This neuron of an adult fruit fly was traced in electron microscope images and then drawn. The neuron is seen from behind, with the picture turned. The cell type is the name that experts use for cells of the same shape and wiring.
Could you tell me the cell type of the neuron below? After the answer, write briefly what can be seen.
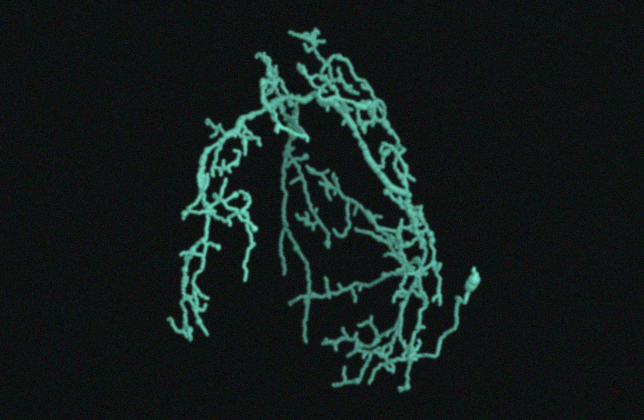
Its cell type is IN13A025. Its broad class is nerve-cord intrinsic neuron. In this view it is about as wide as it is tall.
